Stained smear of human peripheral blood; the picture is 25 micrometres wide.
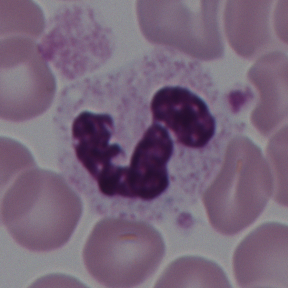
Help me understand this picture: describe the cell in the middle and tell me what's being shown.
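The nuclear chromatin is dark purple and coarsely clumped. Plentiful pale pinkish-lilac cytoplasm holds fine, small lilac granules scattered throughout. The outline is roughly round, with a faint, smooth edge. The cell is a segmented neutrophil.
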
